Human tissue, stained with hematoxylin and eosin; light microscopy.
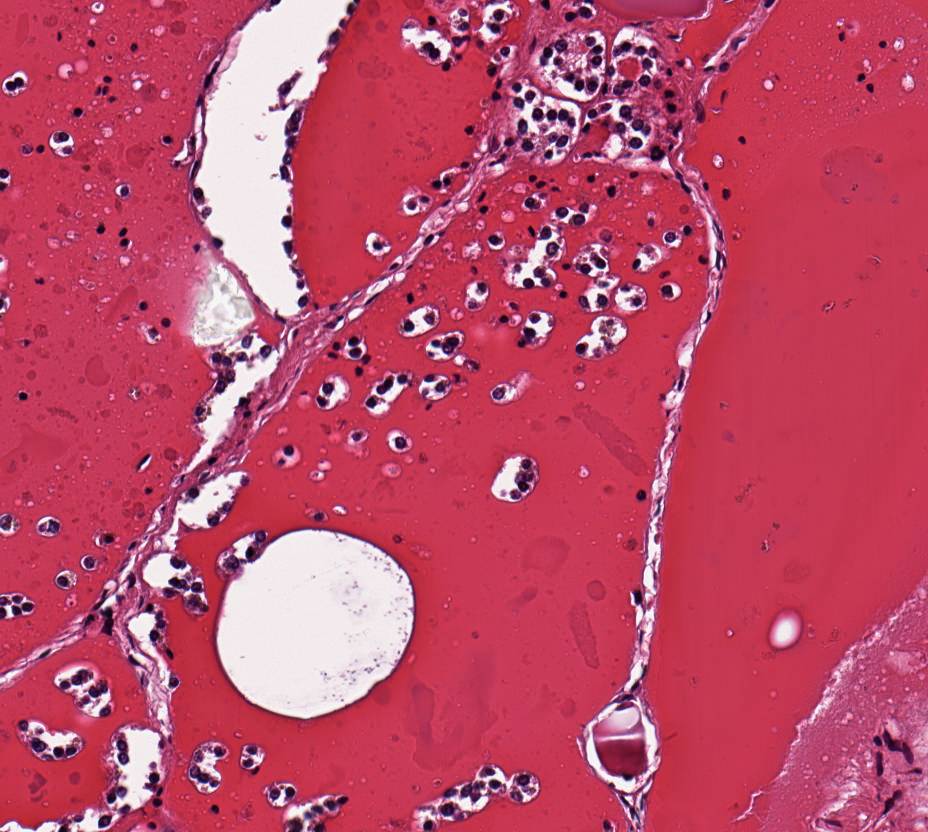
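Thyroid, H&E. Thin, branching septa divide the field into large rounded spaces filled with homogeneous bright pink material. Flattened cells with dark, elongated nuclei line the septa. In the lower right corner, paler, streaky pink material holds scattered dark nuclei.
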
